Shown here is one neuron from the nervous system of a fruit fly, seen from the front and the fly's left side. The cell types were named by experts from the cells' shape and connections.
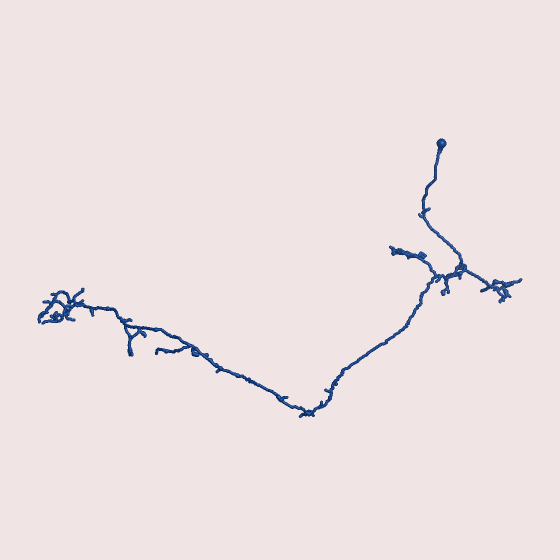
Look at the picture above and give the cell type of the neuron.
KCg-d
